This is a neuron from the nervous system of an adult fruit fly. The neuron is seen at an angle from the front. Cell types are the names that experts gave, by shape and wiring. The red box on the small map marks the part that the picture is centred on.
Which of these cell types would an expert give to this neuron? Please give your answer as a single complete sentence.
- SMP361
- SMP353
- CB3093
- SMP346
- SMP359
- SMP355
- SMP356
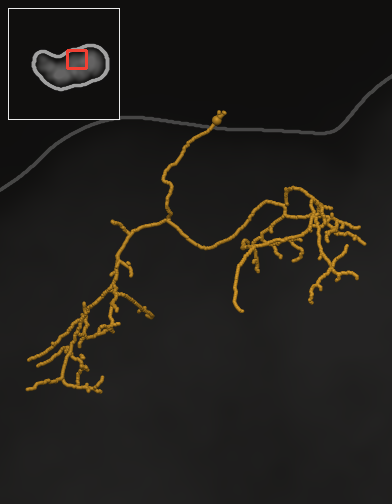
This neuron is a member of the SMP359 cell type.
